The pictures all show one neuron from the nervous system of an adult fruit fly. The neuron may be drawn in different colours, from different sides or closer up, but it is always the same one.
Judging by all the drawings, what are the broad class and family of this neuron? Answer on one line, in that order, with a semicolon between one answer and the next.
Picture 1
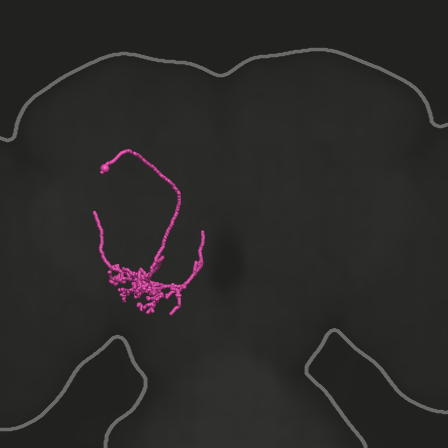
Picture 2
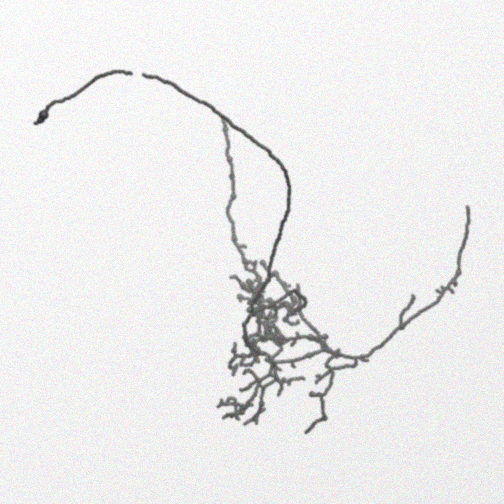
central-brain intrinsic neuron; hemilineage WEDd1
